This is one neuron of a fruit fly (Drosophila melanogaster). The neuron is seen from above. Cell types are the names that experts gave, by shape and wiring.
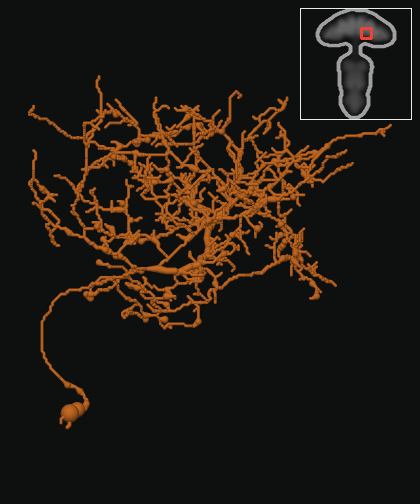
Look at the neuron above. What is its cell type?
CB0734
